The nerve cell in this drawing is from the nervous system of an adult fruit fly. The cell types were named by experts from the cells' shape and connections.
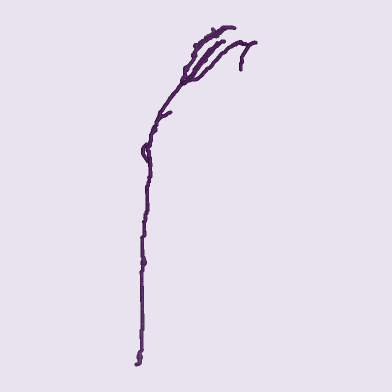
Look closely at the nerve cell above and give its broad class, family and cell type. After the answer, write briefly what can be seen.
Its broad class is sensory neuron entering the nerve cord. The name of its family is class gustatory. The cell type is LgLG1a. The drawing shows no cell body. It has a dozen or fewer branch ends.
